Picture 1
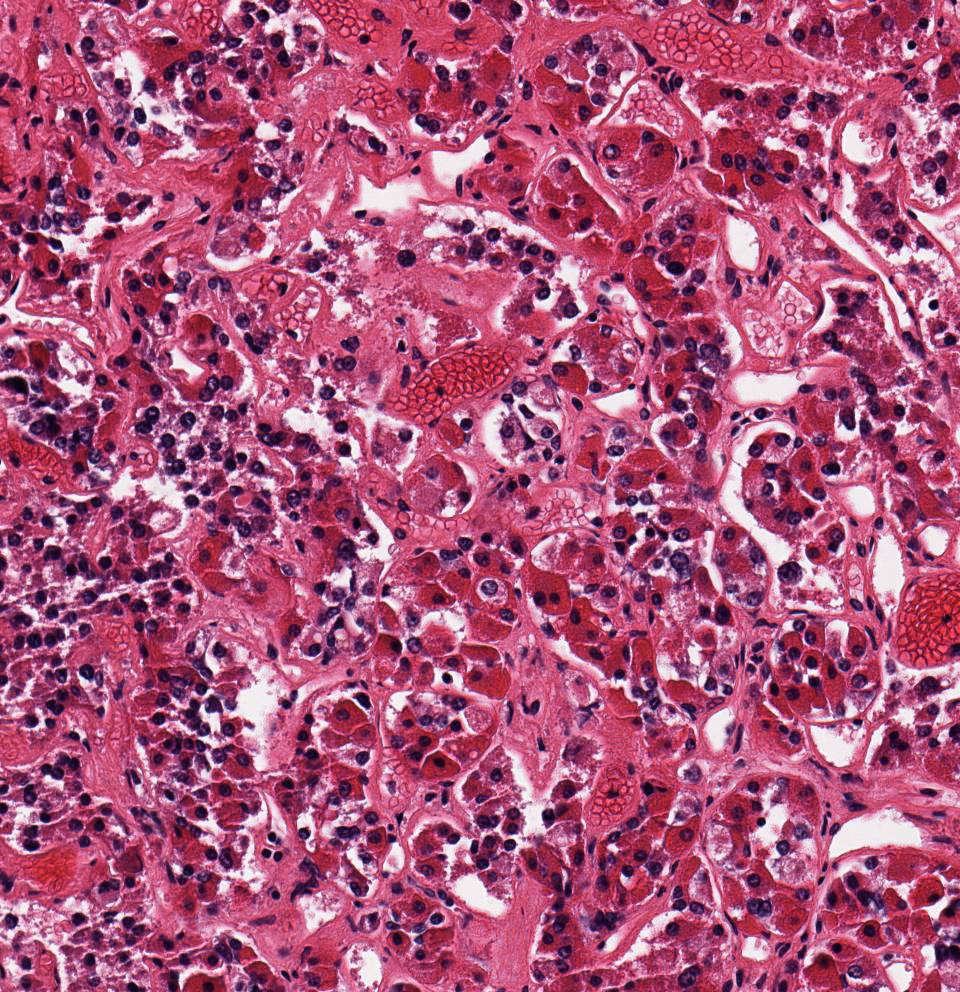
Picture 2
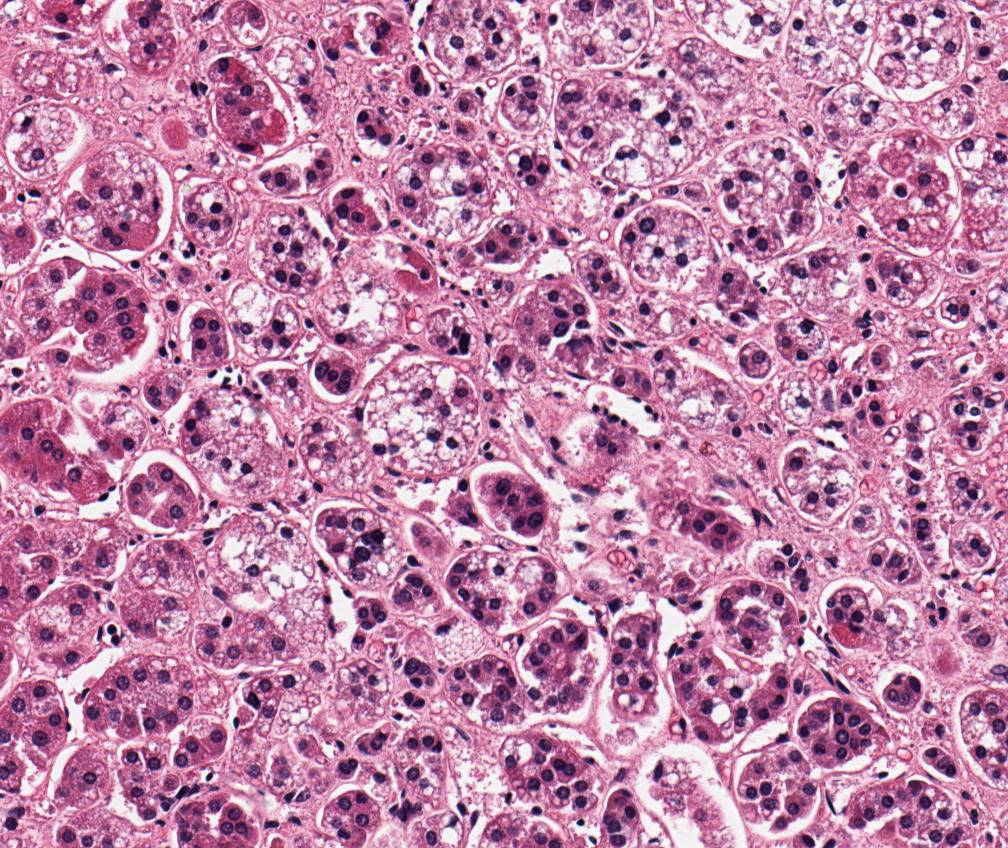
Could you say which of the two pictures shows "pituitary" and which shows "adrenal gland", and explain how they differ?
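The pituitary is in picture 1 and the adrenal gland in picture 2. In the pituitary, most large cells are polygonal, with abundant deeply eosinophilic granular cytoplasm and mostly a single round central nucleus. Small cells with dark round nuclei and scant cytoplasm crowd most densely on the left, and scattered cells have pale, finely vacuolated cytoplasm. The adrenal gland instead shows cells in rounded nests throughout, separated by delicate partitions carrying small dark elongated nuclei. Many of its cells have pale cytoplasm full of small clear vacuoles, though some nests, chiefly near the left edge, are dense pink without vacuoles.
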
